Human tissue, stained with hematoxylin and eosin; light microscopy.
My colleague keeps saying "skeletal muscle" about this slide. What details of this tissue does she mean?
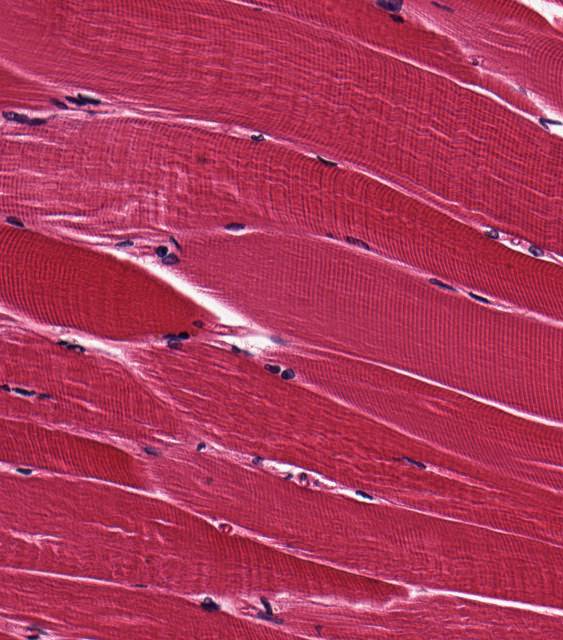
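This is skeletal muscle. See the fine transverse cross-striations running across each fibre's width.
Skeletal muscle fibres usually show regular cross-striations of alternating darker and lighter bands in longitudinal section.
The fibres are also unbranched and don't join one another, as expected.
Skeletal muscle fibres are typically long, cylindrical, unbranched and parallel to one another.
Beyond that, simply note the flattened fibre nuclei at the edges rather than the centres, and the strongly eosinophilic cytoplasm staining deep pink-red.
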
